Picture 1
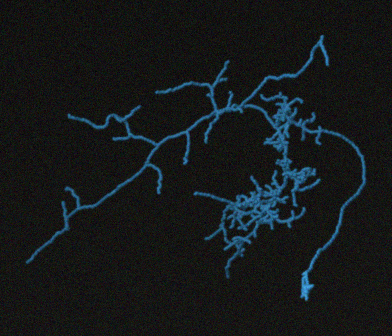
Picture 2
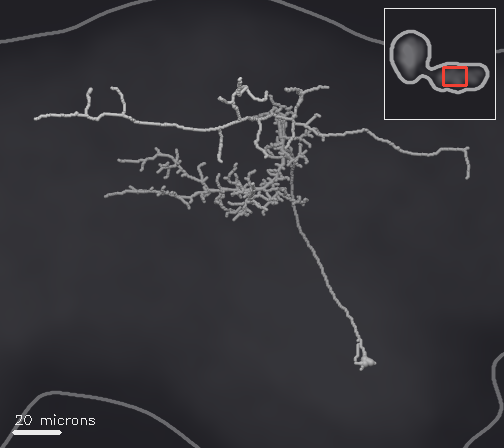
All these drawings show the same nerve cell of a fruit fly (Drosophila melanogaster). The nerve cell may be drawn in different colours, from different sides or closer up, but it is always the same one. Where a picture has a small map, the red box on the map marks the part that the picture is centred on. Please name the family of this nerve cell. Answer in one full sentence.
Family hemilineage 06A is the family of this nerve cell.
